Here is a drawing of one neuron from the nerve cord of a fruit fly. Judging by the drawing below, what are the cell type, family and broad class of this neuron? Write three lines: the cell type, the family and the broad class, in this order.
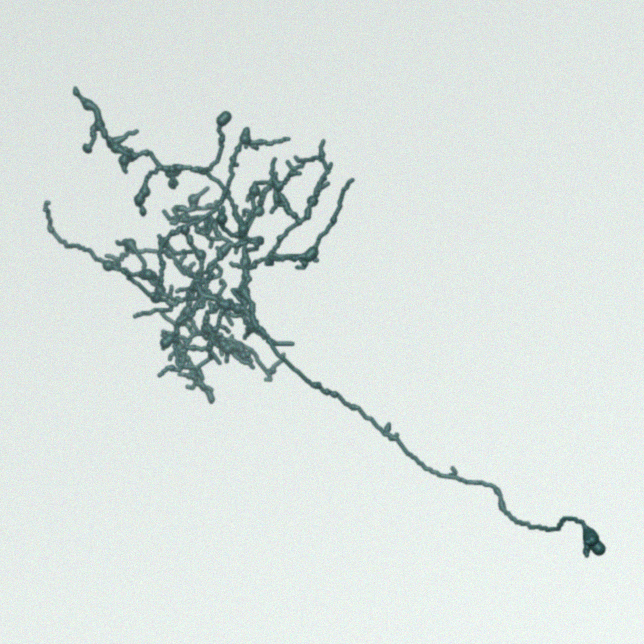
IN14A079
hemilineage 14A
nerve-cord intrinsic neuron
